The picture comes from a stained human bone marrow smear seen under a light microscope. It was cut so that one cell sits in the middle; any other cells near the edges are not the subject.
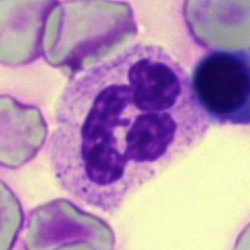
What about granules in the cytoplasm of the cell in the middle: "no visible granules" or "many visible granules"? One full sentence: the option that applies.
Within the cytoplasm of the cell there are many visible granules.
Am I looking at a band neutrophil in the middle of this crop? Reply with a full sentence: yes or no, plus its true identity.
No, the central cell is classed as a segmented neutrophil, not a band neutrophil.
